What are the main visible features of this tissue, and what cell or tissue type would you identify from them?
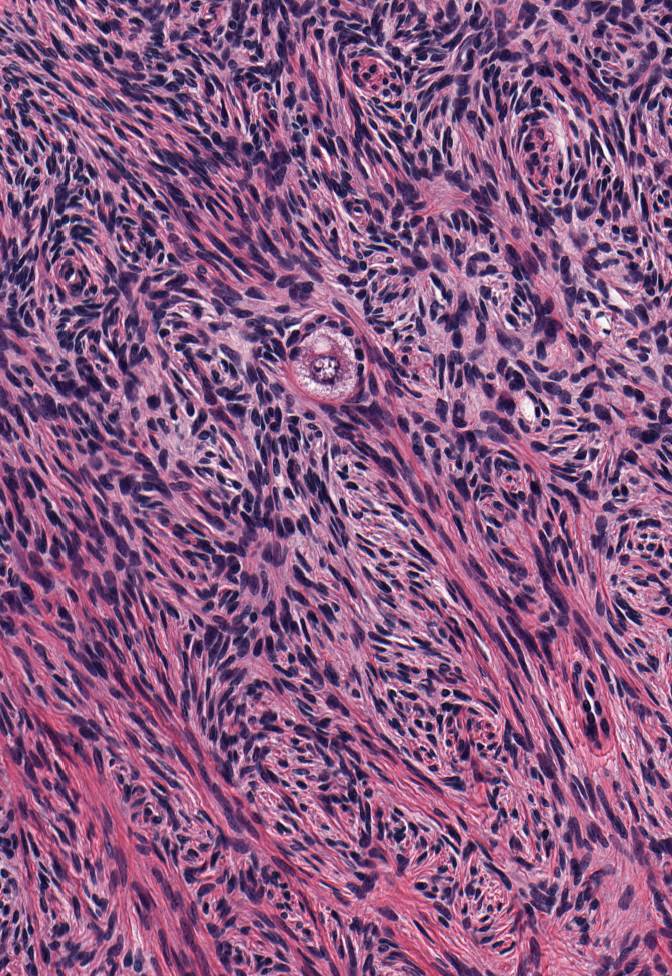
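Small concentric whorls of spindle cells are distributed throughout the field. A little above the middle, left of centre, lies one round body with a pink concentric rim and a paler centre. Nuclei are dark, crowded, and oval to elongated, and the cells have scant, pale pink, fibrillary cytoplasm with indistinct borders. This tissue is ovary.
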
